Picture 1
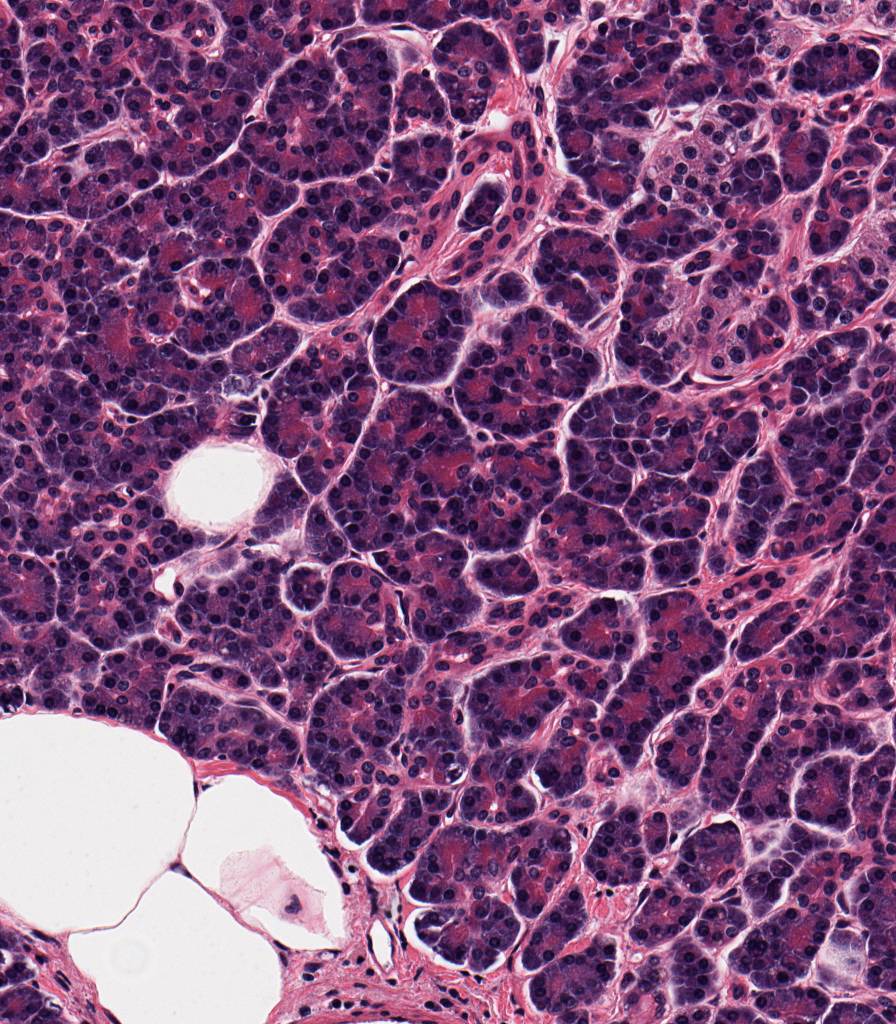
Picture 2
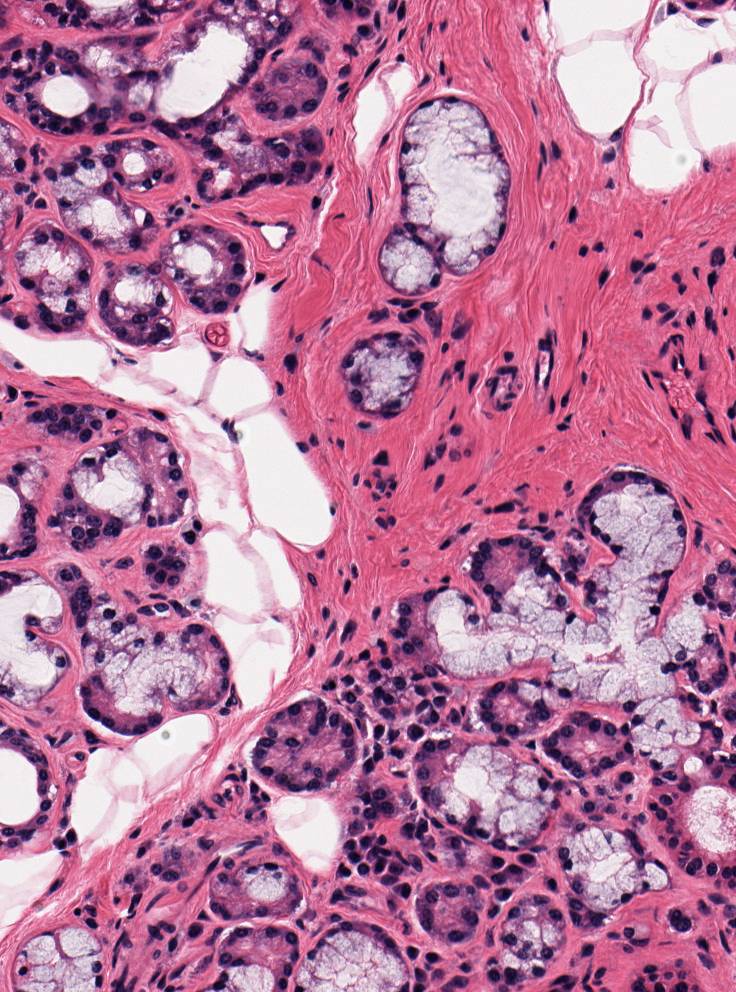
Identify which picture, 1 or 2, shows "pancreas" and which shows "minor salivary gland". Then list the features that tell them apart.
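Picture 1: pancreas. Picture 2: minor salivary gland. Picture 1 is nearly all closely packed rounded acini in small lobules, their central lumens tiny and hard to see. Acinar cells: deep purple basal cytoplasm, pink apical cytoplasm toward the acinar centre, round dark nuclei toward the base. Picture 2 has many mucous acini: pale, foamy, finely vacuolated cytoplasm, flattened nuclei pressed against the cell base. Serous cells, darker granular purple-pink with round nuclei, form small acini and caps at the outer edge of some mucous acini. Fibrous band in picture 2: dense wavy eosinophilic collagen, scattered spindle-shaped fibroblast nuclei.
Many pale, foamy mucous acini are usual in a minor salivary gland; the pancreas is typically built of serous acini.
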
